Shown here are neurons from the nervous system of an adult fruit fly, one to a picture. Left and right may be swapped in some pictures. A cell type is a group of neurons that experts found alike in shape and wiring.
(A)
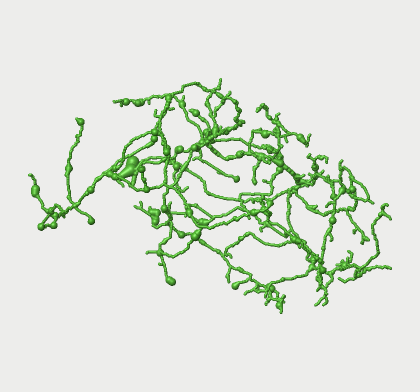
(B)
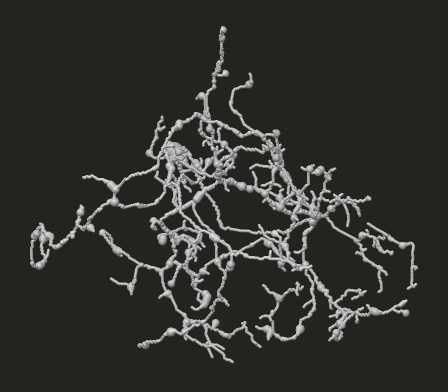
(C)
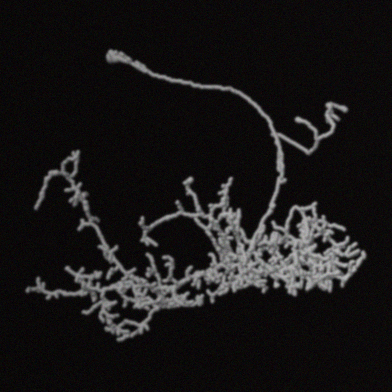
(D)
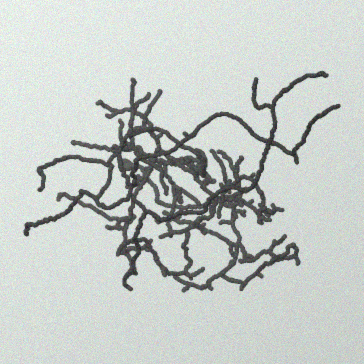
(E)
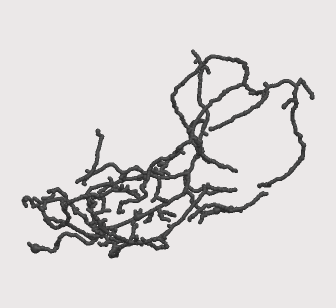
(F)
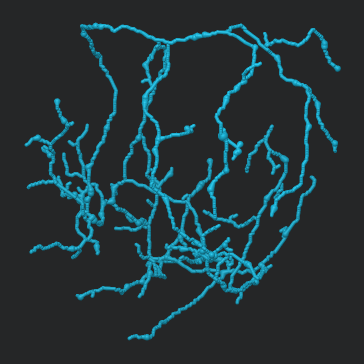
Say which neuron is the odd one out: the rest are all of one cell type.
Picture C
